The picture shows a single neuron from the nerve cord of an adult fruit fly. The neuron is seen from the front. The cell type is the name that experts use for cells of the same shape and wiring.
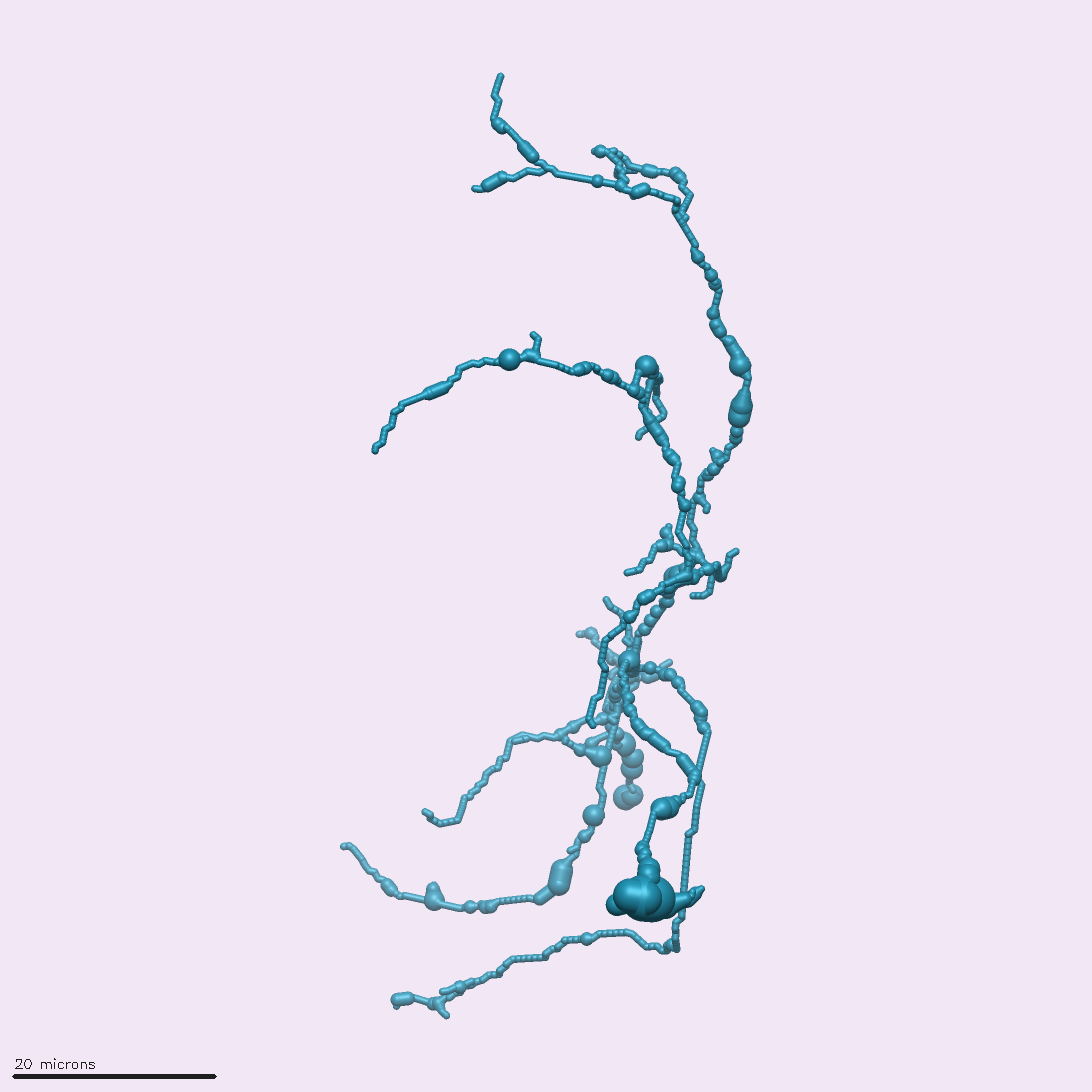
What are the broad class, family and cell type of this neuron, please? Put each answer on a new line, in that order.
motor neuron of the nerve cord
hemilineage 15B
MNml78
